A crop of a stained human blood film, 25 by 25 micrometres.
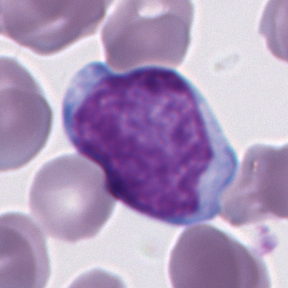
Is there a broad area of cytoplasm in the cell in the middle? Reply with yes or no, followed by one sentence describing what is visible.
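No. The cytoplasm is a narrow pale blue rim, widest on the right side of the cell.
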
